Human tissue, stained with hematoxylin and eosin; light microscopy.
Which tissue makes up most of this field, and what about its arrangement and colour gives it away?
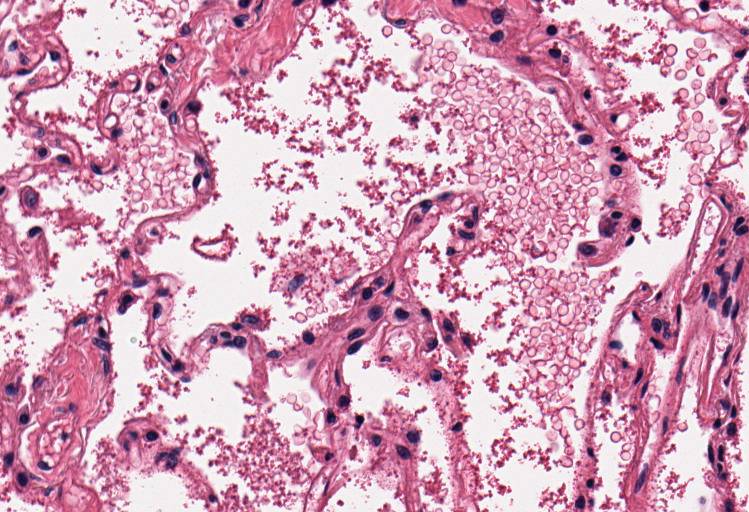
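Alveolus is the structure shown, forming a lace-like network of thin, branching septa around large open spaces.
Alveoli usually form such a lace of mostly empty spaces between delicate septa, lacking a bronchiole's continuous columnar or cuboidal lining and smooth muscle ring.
Flattened cells with dark, elongated nuclei line the septa. Thicker septa, like those at lower left, have pink wavy collagen cores.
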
